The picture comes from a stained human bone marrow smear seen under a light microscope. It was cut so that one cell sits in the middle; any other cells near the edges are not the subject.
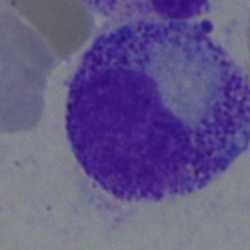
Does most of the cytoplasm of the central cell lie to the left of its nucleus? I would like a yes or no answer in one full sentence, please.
No, most of its cytoplasm is found to the right of its nucleus.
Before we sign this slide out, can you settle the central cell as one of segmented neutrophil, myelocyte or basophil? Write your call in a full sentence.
The cell under consideration, at the middle of the crop, is a myelocyte.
